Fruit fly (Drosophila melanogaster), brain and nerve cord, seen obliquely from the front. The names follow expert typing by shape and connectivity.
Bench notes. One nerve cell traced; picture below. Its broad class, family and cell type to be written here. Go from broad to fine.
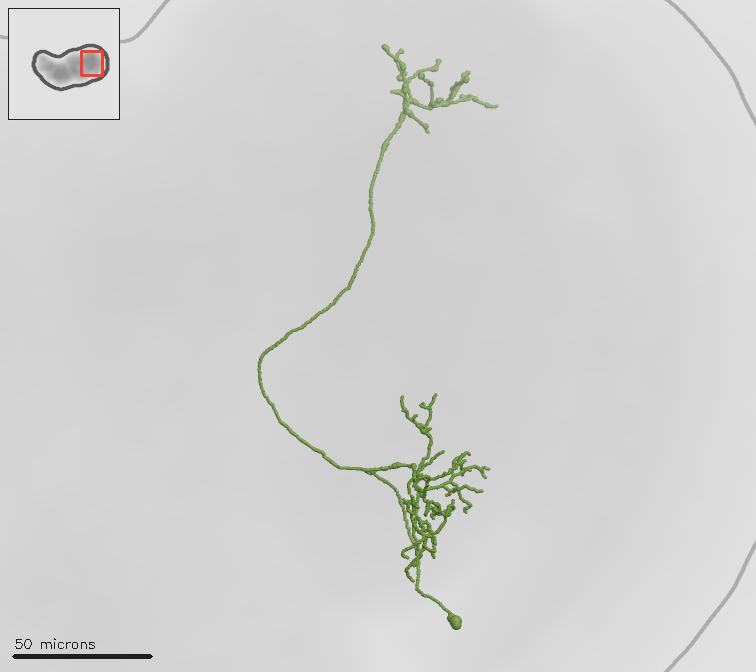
central-brain intrinsic neuron; hemilineage ALv1; M_vPNml76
